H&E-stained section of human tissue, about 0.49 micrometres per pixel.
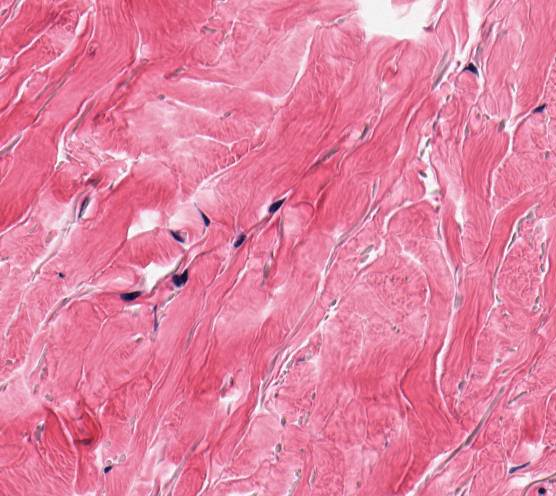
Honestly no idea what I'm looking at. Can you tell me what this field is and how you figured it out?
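Dermis. Nuclei sparse throughout; the few present small, dark, spindle-shaped.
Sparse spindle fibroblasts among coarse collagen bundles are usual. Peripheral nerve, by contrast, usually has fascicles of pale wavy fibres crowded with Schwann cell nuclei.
Narrow white clefts separate the collagen bundles. No epithelium in the field.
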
